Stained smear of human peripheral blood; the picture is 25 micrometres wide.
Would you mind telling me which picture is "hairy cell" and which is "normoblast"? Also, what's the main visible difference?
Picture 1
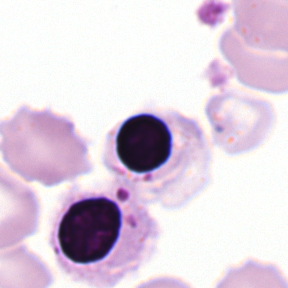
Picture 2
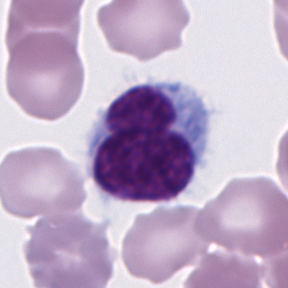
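The normoblast is in picture 1, the hairy cell in picture 2. Nucleus first: in picture 1 the chromatin is very dark purple-black and densely condensed, with hardly any visible pattern.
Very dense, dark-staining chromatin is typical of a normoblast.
In picture 2 a notch on the left side splits the nucleus into a smaller upper lobe and a larger lower lobe; it is about 9 micrometres across and fills about 70% of the cell's area. Neither nucleus shows nucleoli.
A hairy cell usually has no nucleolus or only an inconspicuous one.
Cytoplasm next: picture 1 has a pale, weakly stained pinkish-grey zone around the nucleus, wider on the right and below than at the upper left, with a faint, irregular outer edge.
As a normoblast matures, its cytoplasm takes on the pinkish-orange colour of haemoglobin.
Picture 2 has pale blue cytoplasm without granules. Edge last: fine hair-like projections fringe the hairy cell, most clearly along the top and right. Picture 1 also has a few small dark purple dots just below its nucleus.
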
